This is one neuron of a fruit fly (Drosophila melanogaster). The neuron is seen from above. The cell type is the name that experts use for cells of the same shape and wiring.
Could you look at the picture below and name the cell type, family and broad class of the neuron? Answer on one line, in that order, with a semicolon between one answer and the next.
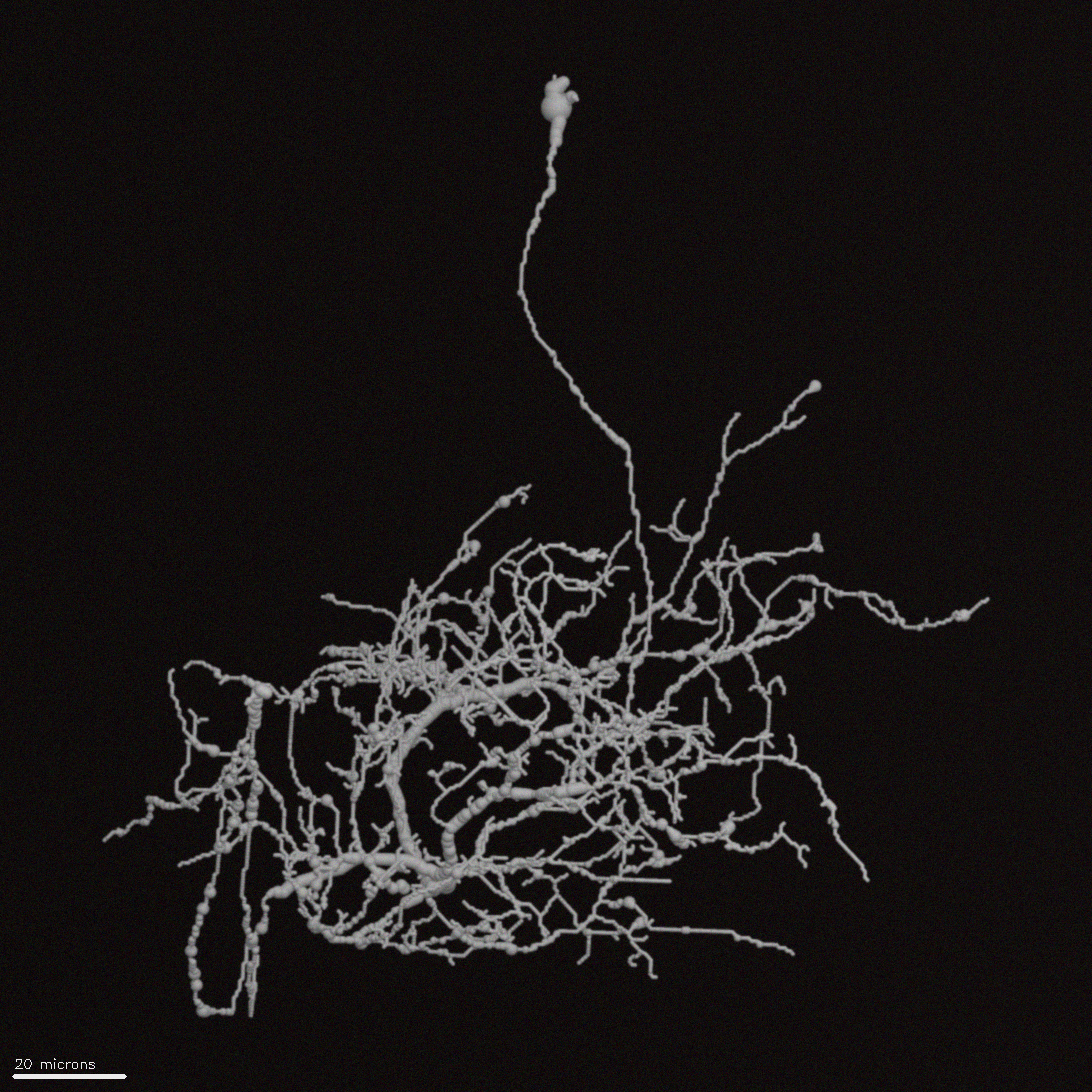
OCG06; hemilineage LALv1_ventral; visual centrifugal neuron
